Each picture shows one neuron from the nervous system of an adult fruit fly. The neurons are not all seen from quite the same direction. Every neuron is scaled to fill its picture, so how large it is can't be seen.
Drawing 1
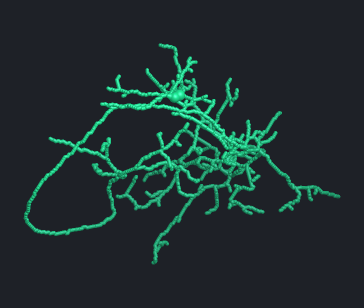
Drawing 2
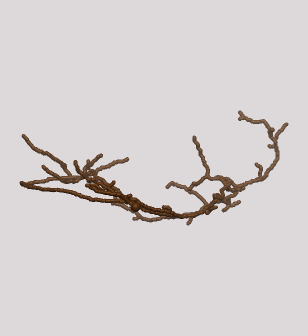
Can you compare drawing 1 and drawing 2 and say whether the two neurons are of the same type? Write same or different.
different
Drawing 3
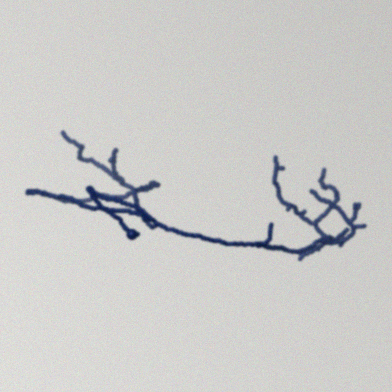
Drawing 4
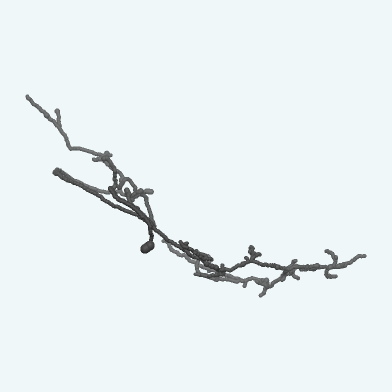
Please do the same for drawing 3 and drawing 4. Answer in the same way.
same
